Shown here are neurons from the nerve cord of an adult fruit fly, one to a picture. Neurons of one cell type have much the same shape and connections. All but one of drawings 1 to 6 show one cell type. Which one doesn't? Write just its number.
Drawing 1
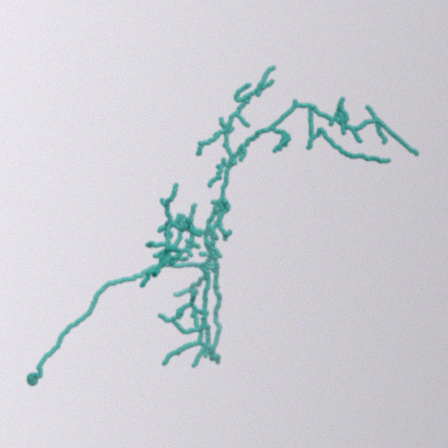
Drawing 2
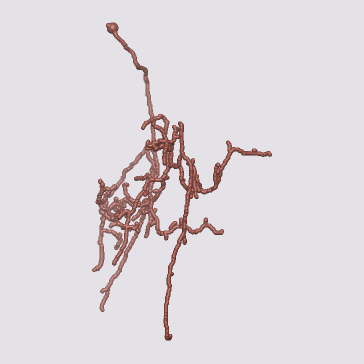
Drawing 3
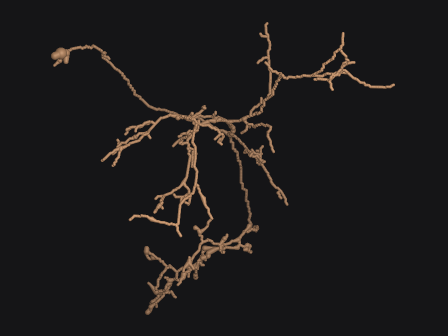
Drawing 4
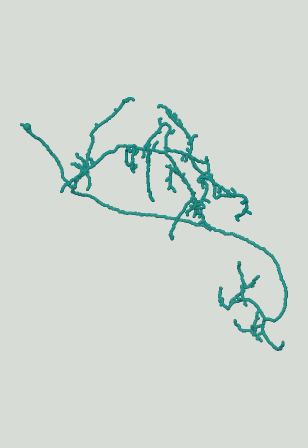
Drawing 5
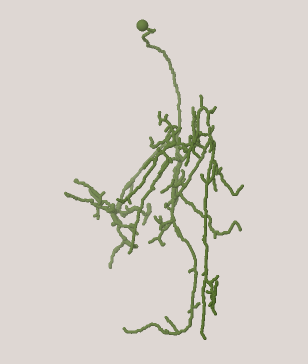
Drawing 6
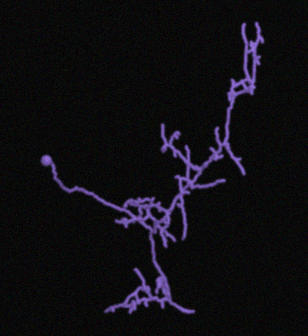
4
